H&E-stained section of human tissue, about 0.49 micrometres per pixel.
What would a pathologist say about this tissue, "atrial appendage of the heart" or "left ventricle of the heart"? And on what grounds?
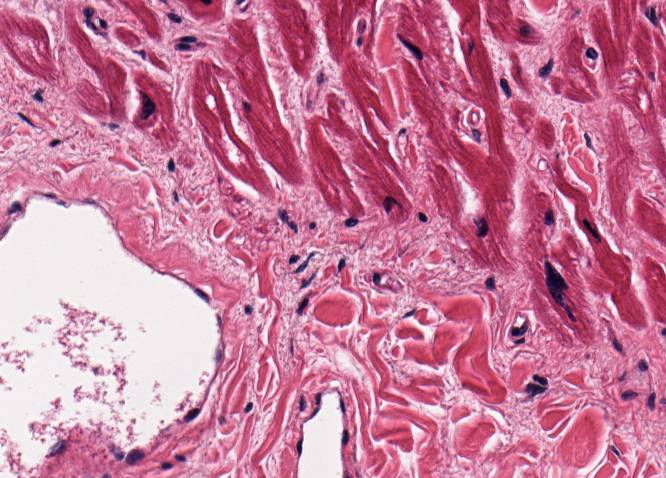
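Atrial appendage of the heart, not left ventricle of the heart.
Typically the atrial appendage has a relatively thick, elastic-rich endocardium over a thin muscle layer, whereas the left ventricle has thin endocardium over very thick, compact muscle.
Muscle fibres oblique, roughly parallel, branching and joining; nuclei dark, elongated, central. Below: wavy pink collagen.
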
